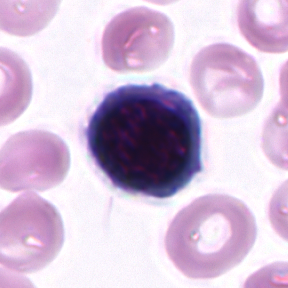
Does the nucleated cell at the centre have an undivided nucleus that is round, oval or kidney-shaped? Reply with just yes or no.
Yes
